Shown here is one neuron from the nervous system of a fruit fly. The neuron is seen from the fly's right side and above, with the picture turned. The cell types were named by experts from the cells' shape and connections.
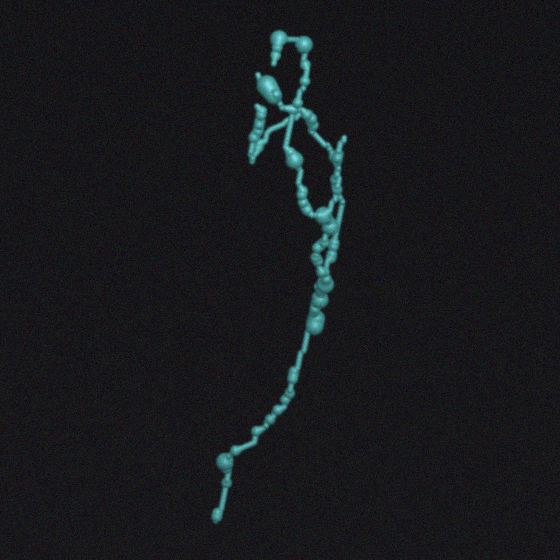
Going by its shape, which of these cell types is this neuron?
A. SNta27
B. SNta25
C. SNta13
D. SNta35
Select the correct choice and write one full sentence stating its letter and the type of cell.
The neuron is an instance of SNta27, the cell type listed under option A.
